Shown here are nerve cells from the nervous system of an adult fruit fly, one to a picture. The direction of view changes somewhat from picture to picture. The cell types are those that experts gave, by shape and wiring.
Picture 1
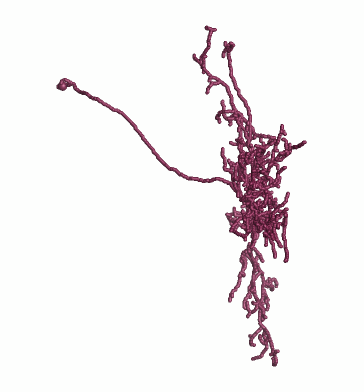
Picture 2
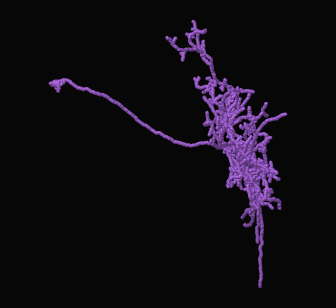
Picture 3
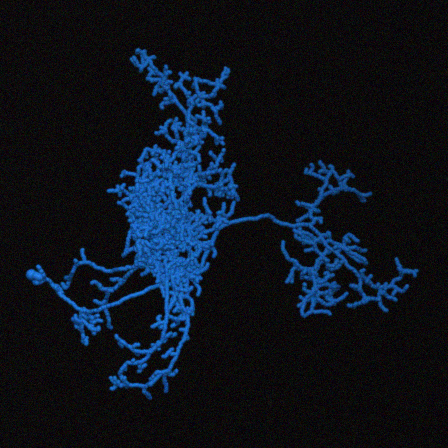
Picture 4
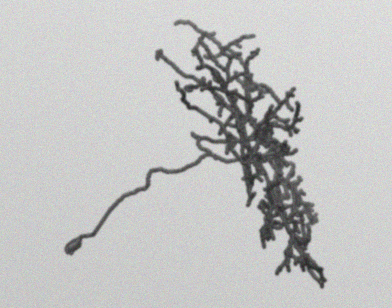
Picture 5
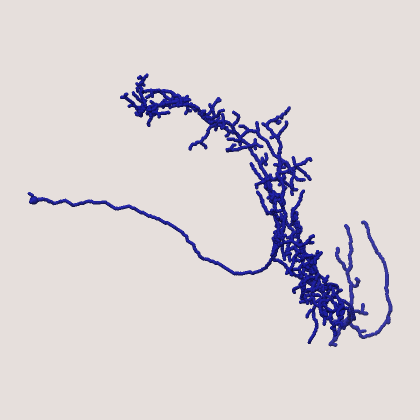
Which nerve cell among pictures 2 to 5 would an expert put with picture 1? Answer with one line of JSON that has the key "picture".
{"picture": 2}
